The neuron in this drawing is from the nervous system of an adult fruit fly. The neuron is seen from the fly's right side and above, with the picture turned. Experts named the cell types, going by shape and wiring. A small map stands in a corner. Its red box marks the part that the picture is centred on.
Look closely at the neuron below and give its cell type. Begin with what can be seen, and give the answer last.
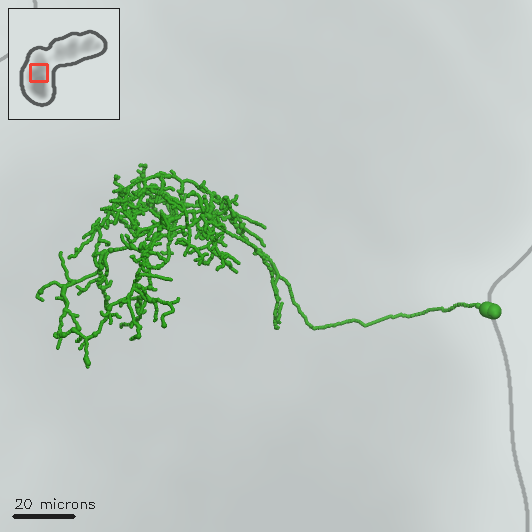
The cell body can be seen on the right of the picture. By the scale bar it is about 160 microns wide in this view. Dozens of branch ends can be seen. It is a central-brain intrinsic neuron. Its cell type is AVLP465.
